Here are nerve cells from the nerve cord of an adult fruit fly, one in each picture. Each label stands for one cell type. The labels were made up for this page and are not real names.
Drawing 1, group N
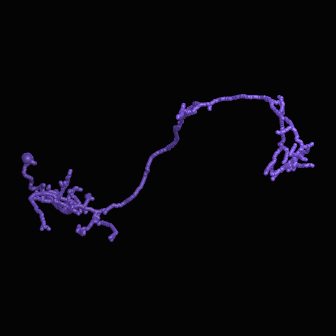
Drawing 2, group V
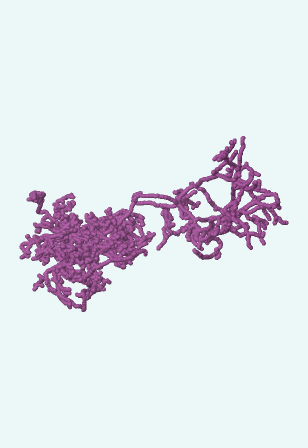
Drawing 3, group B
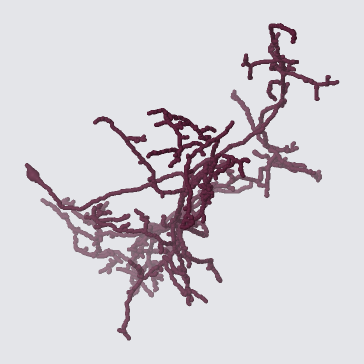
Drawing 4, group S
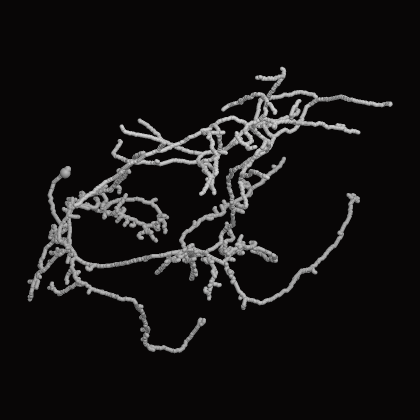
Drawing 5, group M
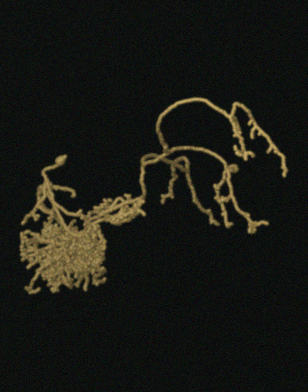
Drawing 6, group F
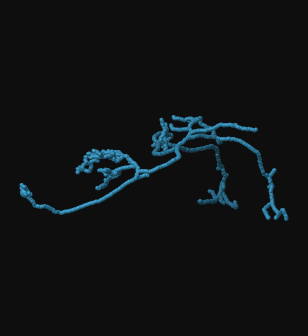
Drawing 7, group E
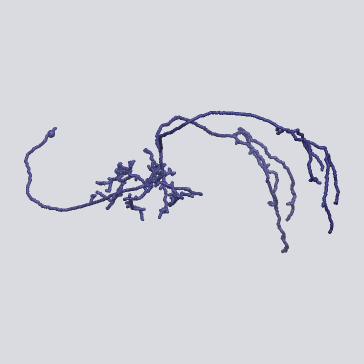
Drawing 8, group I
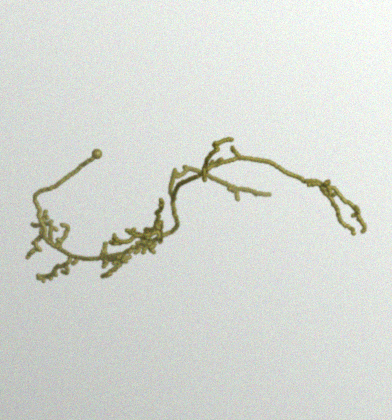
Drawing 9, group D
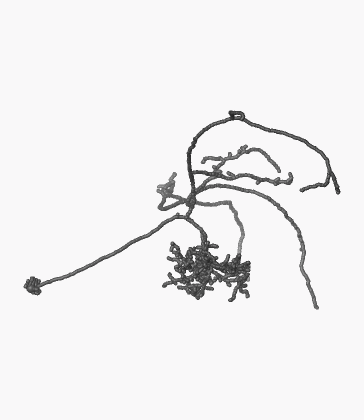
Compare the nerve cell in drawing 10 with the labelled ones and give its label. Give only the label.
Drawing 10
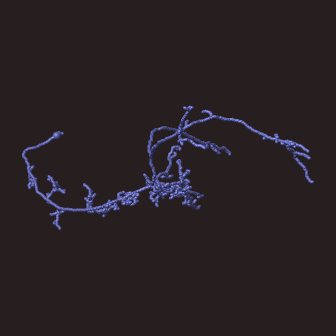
group I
